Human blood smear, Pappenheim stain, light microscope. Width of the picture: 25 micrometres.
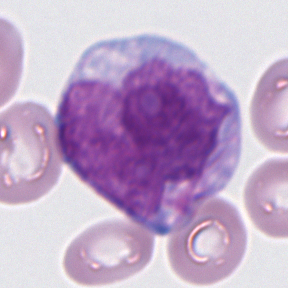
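Atypical promyelocyte, the cell in the middle of this stained blood smear. Look first at the nucleus: its outline is irregular and folded, with notches along the margin. The chromatin is fine and lacy, not coarsely clumped. Toward the upper right of the nucleus you can see a pale round spot. At the lower right, a few fine pinkish granules lie in the cytoplasm.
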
